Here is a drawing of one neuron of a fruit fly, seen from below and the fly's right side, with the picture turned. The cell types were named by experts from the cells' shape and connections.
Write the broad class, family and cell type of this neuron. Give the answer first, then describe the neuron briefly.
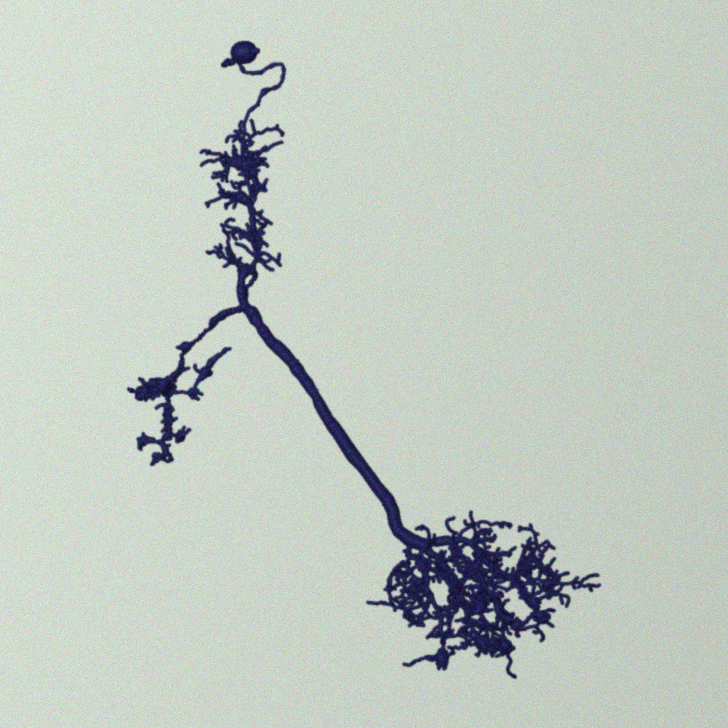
It is an optic-lobe intrinsic neuron. Its family is Y. It is of cell type Y3. As drawn here it is taller than it is wide.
